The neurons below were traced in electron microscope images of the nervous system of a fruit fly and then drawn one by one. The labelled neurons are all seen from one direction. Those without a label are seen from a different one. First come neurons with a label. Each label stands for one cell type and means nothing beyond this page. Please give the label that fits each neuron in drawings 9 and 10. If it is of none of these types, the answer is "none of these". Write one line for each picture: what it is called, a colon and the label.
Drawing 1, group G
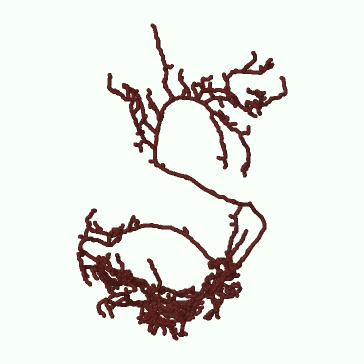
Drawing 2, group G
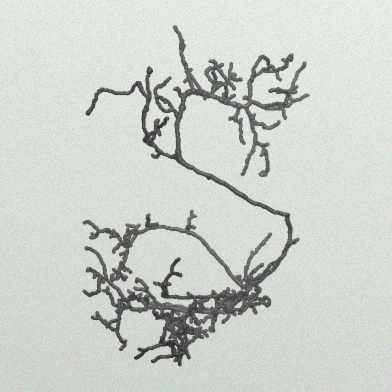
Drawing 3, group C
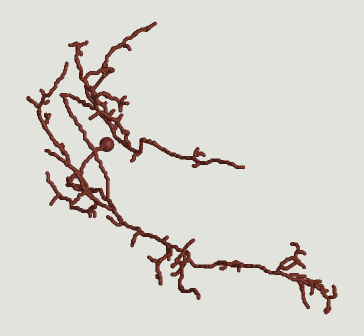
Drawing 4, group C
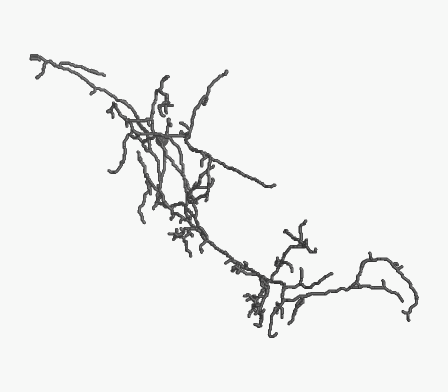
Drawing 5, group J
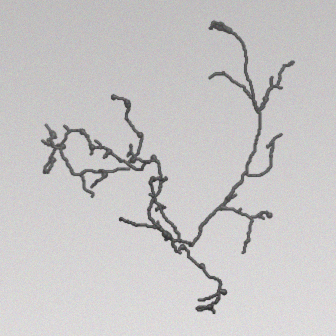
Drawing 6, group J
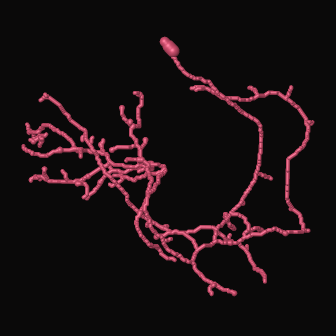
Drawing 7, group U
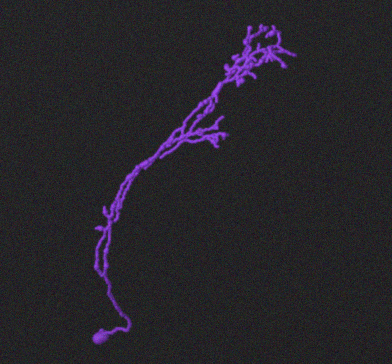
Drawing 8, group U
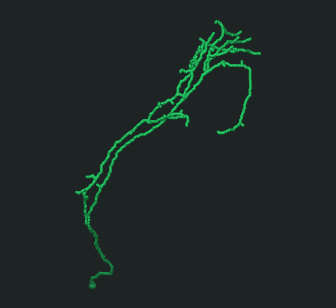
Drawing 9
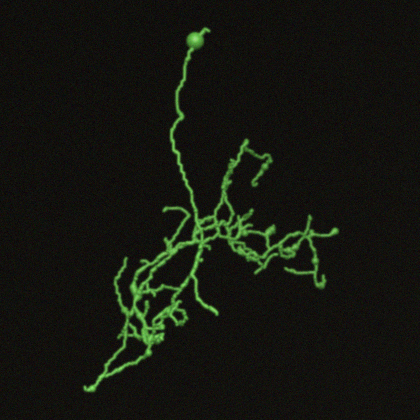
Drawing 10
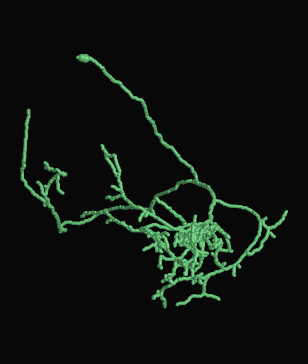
9: group J
10: none of these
